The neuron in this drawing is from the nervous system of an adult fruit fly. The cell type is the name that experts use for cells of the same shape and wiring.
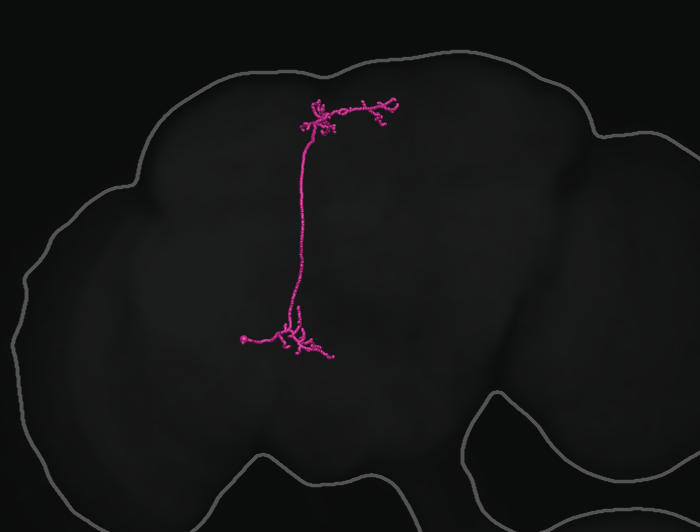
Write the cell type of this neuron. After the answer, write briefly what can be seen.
It is of cell type PRW008. This is a central-brain intrinsic neuron. As drawn here it is taller than it is wide.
